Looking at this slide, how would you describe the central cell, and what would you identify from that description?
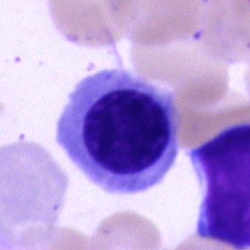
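The nucleus is positioned toward the right, and the rim of cytoplasm is wider on the left. The cytoplasm is pale to medium blue. Neither granules nor vacuoles are visible in it. The cell is an erythroblast.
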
